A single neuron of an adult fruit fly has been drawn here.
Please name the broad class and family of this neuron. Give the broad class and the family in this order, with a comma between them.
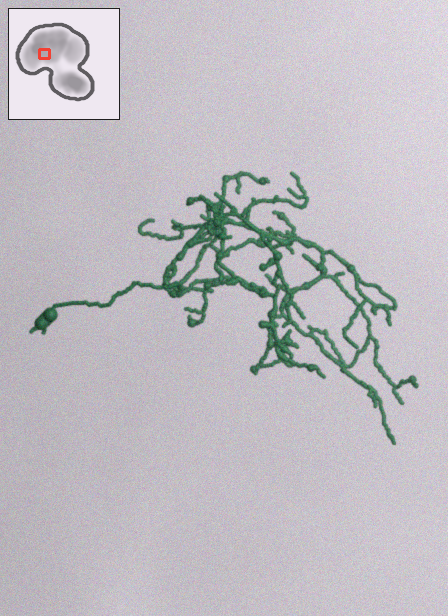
central-brain intrinsic neuron, hemilineage TRdl_b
